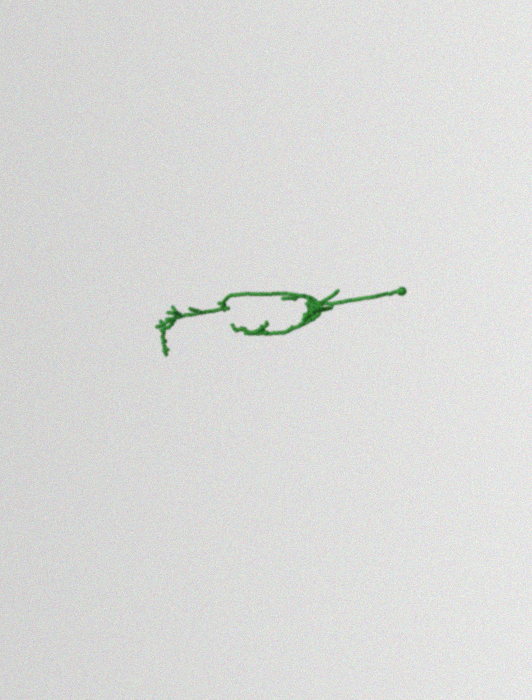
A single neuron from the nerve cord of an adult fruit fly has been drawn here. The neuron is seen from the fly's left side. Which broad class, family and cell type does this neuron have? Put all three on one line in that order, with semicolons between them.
nerve-cord intrinsic neuron; hemilineage 03B; IN03B091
